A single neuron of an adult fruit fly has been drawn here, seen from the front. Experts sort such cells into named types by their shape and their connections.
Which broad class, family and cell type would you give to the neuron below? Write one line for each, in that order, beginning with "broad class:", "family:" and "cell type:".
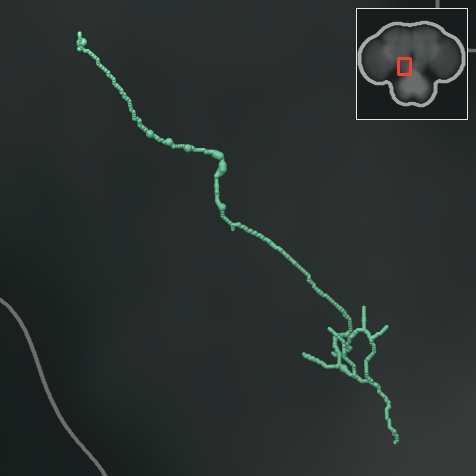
broad class: sensory neuron entering the brain
family: class mechanosensory
cell type: JO-FV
